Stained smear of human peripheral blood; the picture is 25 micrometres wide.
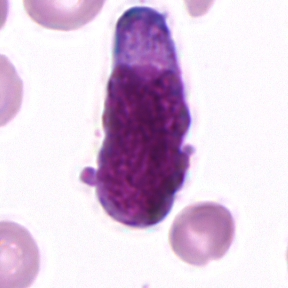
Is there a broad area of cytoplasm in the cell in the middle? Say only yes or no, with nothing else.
No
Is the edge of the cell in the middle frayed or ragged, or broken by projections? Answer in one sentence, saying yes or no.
Yes, there is a ragged or frayed outline, or there are projections, blebs or tags, on this cell.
